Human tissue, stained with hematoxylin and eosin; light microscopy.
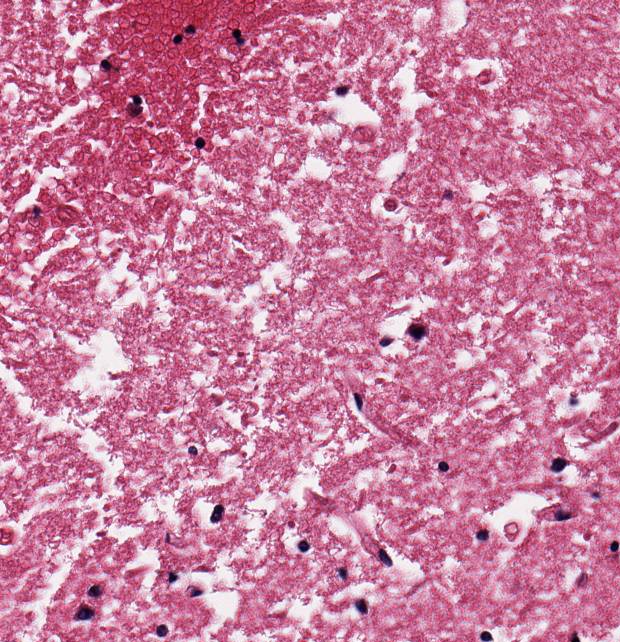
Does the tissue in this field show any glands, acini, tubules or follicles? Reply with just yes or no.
No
